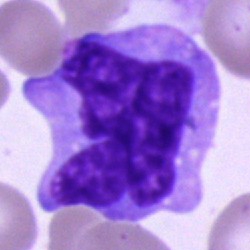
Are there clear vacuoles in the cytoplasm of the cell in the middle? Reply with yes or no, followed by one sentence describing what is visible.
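Yes. A few small clear vacuoles lie in the cytoplasm near the right edge.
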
